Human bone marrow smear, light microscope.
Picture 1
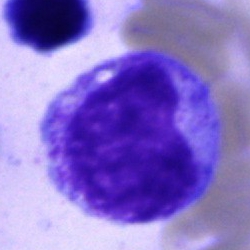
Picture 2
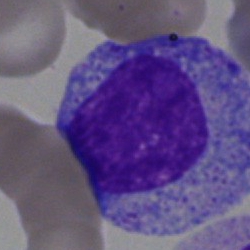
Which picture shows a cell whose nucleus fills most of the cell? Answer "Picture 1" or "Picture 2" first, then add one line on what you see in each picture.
Picture 1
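What picture 1 shows: The nucleus fills most of the cell.
What picture 2 shows: The cytoplasm is plentiful and pale blue-lilac in colour.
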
